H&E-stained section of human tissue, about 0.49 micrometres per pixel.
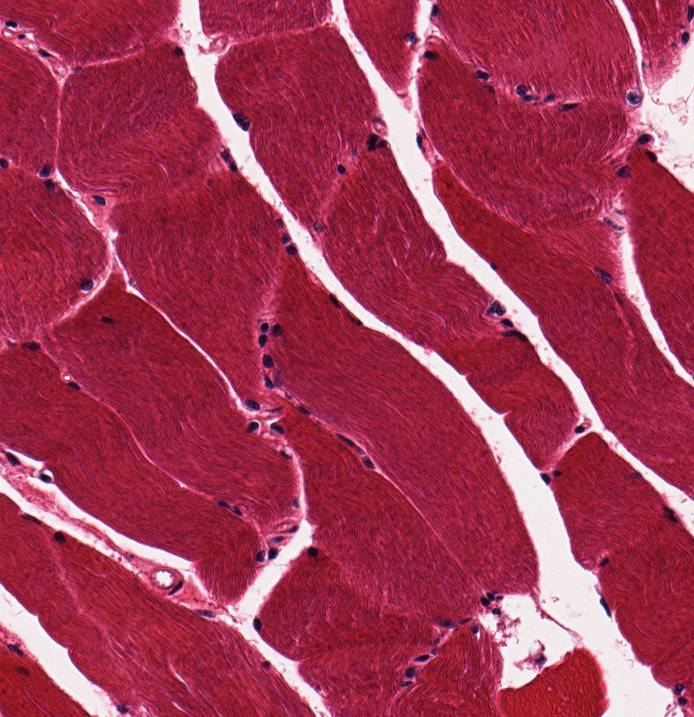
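Skeletal muscle, haematoxylin and eosin. Long muscle fibres cross the field diagonally from upper left to lower right, their cytoplasm stained deep red by eosin. Fine streaks run along the length of each fibre. The dark, flattened nuclei lie at the edges of the fibres.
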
